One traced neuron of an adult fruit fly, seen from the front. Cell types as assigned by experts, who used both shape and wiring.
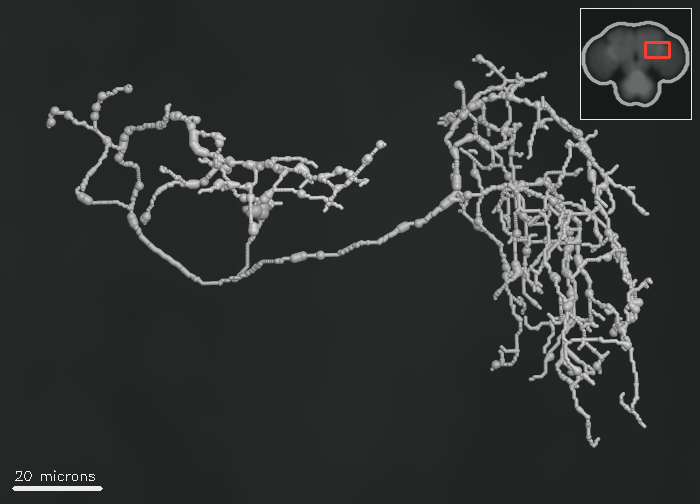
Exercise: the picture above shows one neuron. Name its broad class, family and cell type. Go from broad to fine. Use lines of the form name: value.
broad class: visual projection neuron
family: hemilineage VPNp&v1_ventral
cell type: LT73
